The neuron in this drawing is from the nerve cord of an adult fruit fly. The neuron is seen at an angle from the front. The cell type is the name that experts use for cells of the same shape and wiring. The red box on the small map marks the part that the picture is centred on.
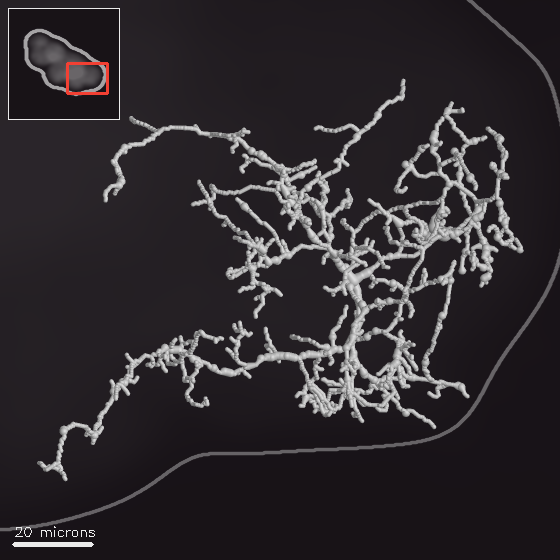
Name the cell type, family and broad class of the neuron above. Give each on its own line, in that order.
IN20A.22A012
hemilineage 20A.22A
nerve-cord intrinsic neuron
